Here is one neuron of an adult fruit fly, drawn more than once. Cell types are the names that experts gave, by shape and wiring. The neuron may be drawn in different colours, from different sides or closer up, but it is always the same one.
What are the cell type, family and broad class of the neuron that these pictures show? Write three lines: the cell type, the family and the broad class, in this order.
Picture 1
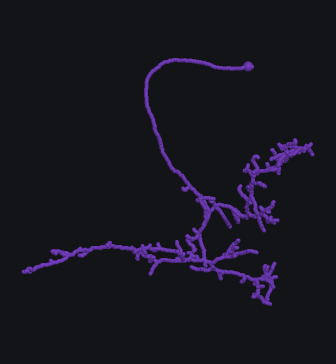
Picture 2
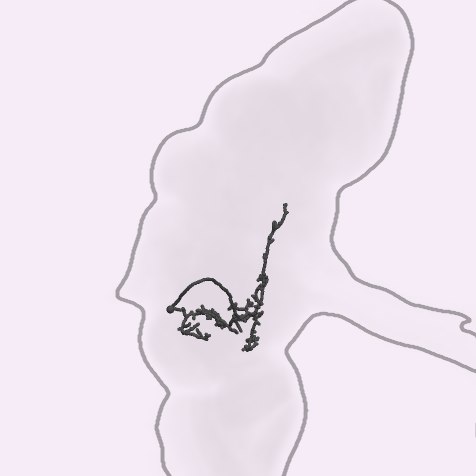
AMMC019
hemilineage MD3
central-brain intrinsic neuron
